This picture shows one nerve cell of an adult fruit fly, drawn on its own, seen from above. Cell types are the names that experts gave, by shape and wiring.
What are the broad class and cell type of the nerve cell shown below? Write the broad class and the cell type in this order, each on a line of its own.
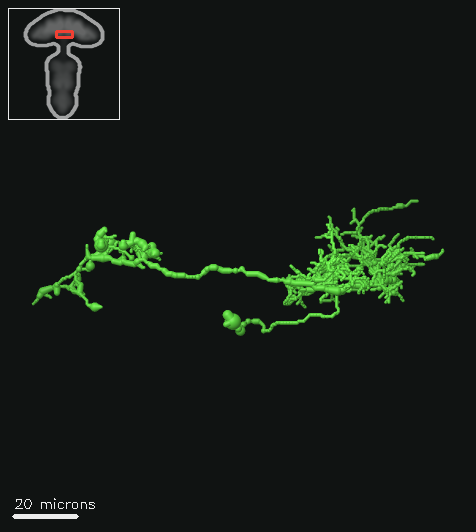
central-brain intrinsic neuron
PS280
